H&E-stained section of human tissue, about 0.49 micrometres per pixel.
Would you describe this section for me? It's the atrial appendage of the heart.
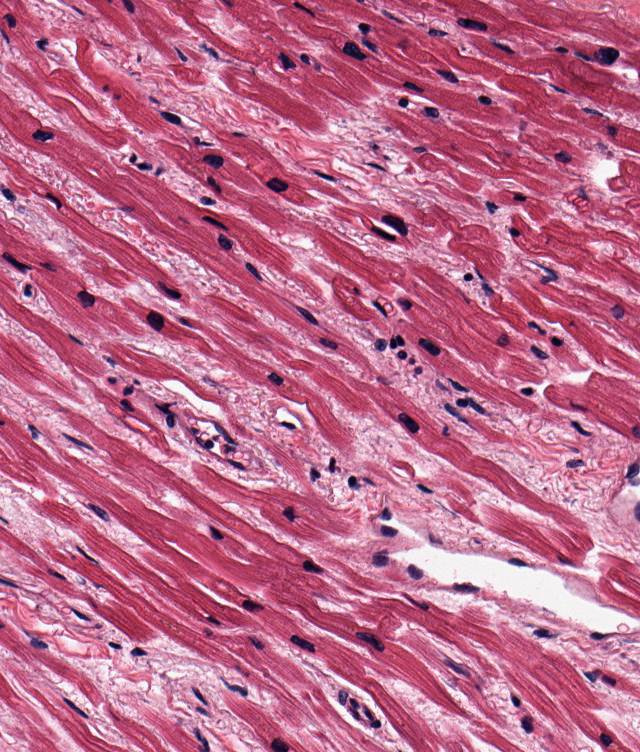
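Muscle fibres wavy, branching to join neighbours. Fibre cytoplasm deep pink-red. Small thin-walled vessel in connective tissue just left of centre. No fat cells in field.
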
